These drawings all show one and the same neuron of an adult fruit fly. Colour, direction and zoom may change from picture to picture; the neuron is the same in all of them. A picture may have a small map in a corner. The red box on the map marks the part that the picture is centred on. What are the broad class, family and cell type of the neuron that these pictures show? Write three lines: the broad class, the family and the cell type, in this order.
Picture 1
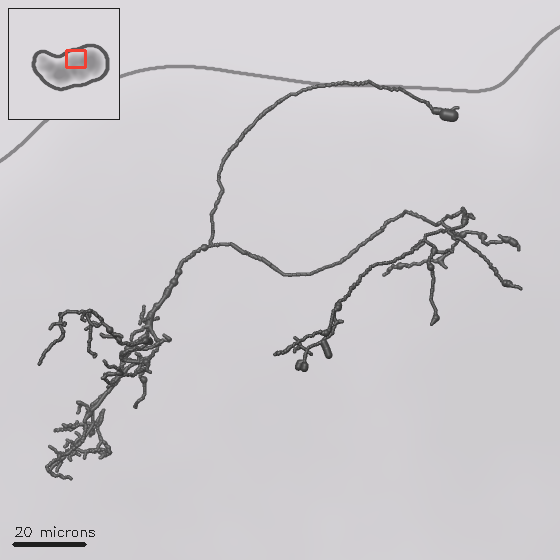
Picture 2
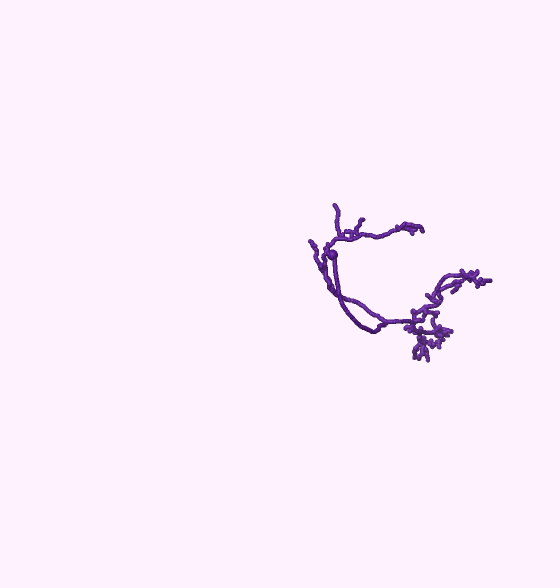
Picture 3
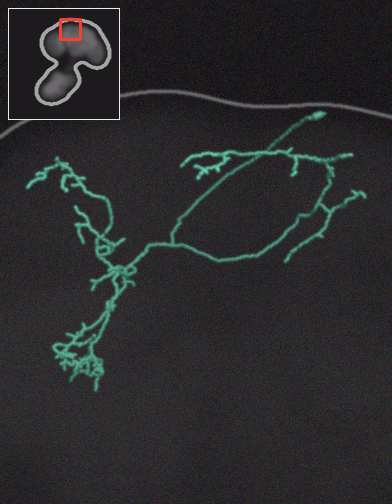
central-brain intrinsic neuron
hemilineage SMPpd1
SMP361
